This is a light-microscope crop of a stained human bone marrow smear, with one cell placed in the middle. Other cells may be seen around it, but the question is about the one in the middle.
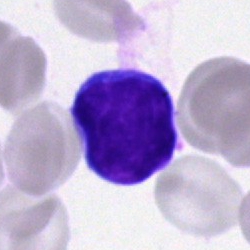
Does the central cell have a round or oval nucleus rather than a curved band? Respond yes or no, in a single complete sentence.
Yes, a round or oval nucleus, compact and not band-shaped, is present in the cell.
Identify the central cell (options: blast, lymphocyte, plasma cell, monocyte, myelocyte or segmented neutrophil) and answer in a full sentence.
The crop's centre is taken up by a lymphocyte.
